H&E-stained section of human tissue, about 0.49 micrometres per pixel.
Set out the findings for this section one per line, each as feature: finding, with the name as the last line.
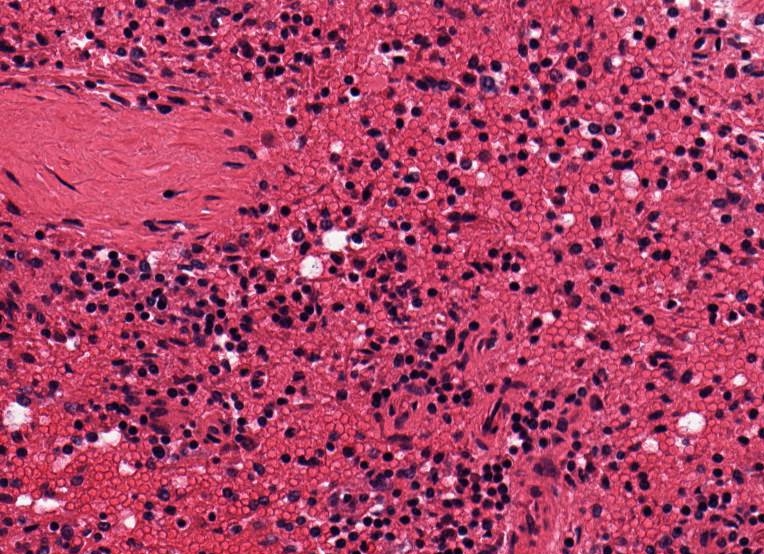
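Nuclei: small, round, very dark, little cytoplasm, scattered among red blood cells
Fibrous tissue: pink band, upper left
Spaces: small, round, clear, empty, few in number, across field
Epithelium: none; no glands
Name: spleen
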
